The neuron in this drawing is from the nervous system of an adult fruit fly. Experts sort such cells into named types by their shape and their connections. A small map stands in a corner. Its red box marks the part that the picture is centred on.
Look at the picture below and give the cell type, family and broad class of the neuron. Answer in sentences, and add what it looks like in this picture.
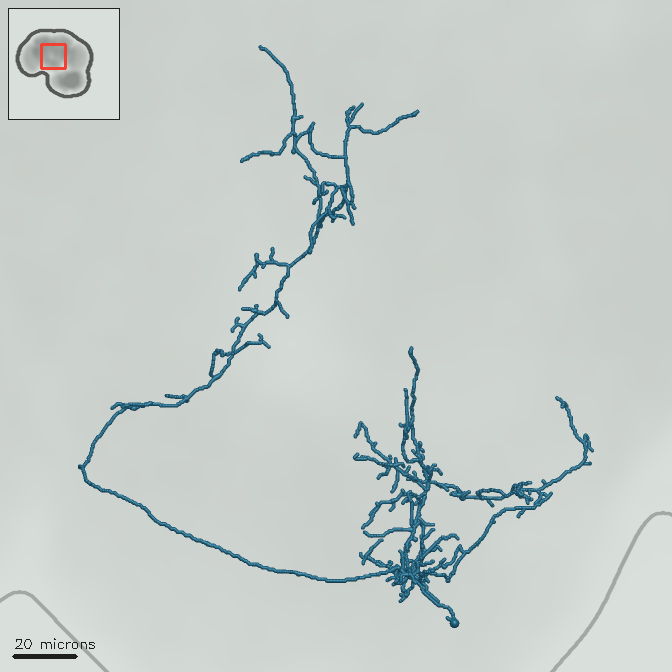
Its cell type is GNG331. Its family is hemilineage LB19. Its broad class is central-brain intrinsic neuron. From top to bottom in the picture it spans about 190 microns. The picture shows dozens of branch ends.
